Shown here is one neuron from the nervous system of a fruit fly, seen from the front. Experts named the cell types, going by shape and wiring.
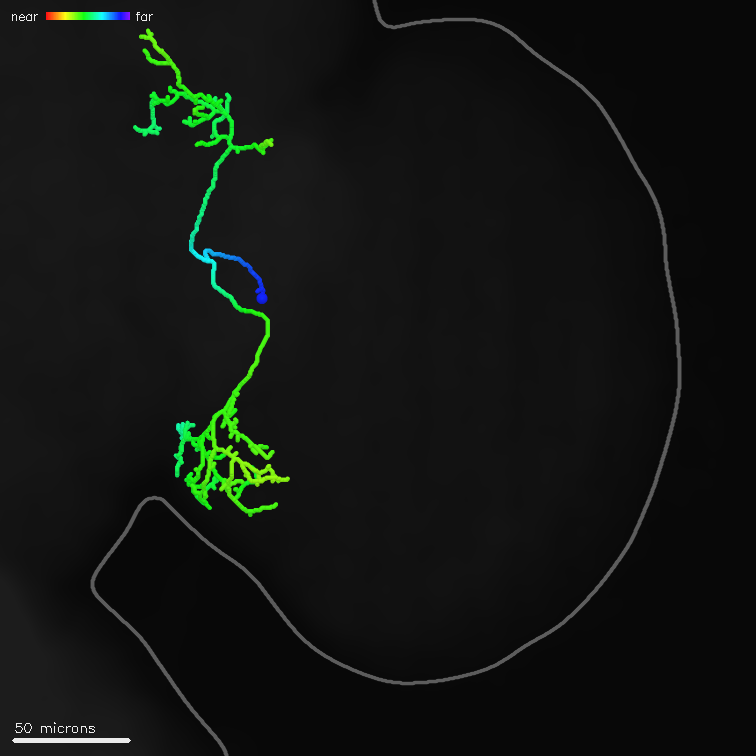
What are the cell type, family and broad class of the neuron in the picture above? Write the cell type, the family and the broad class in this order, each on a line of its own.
LoVP10
hemilineage VLPp&l1_lateral
visual projection neuron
